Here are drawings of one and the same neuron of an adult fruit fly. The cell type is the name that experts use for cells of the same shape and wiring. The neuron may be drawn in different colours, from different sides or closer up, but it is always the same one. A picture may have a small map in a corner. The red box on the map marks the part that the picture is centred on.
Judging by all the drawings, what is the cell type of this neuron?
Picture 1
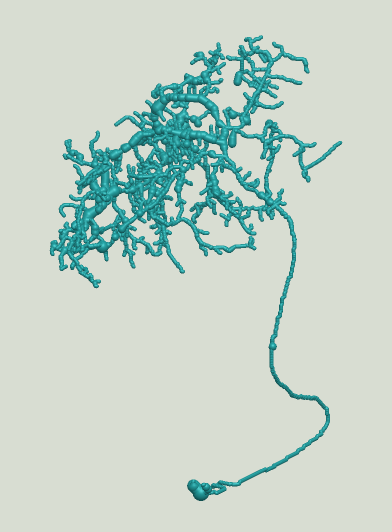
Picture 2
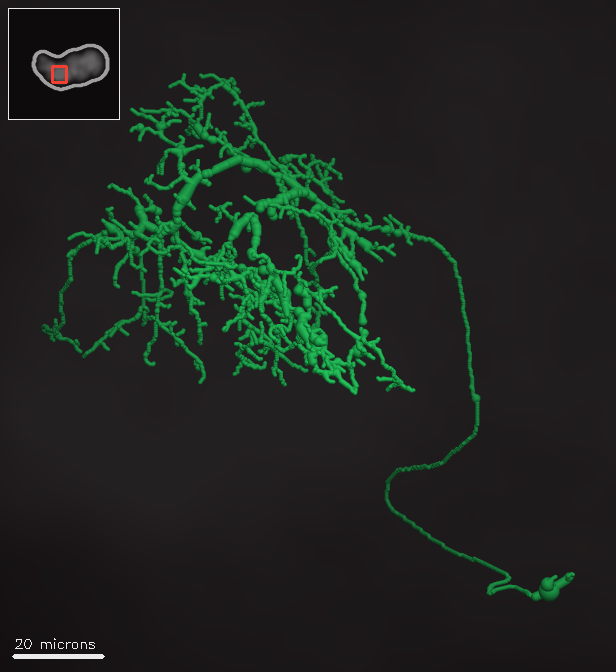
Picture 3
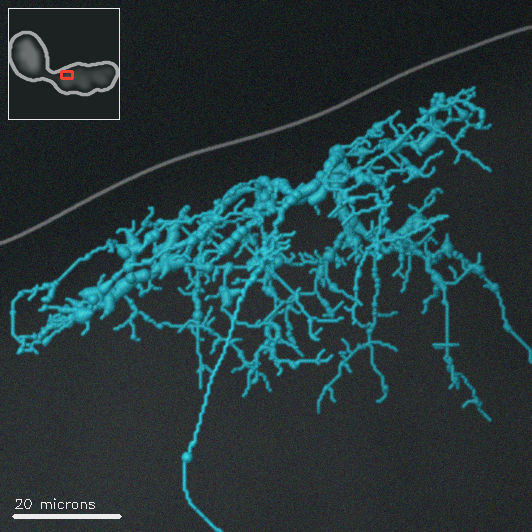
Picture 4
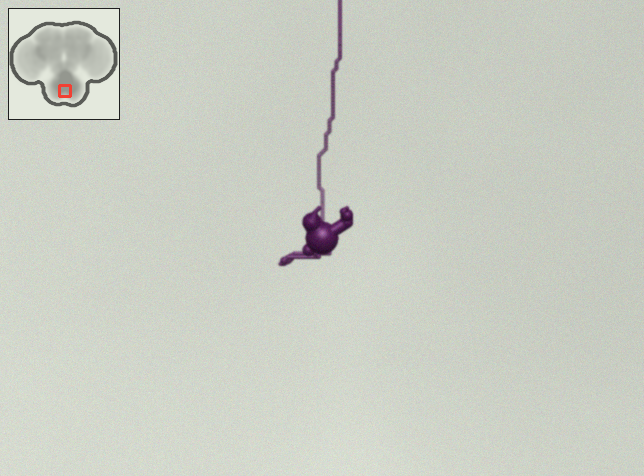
IN02A029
